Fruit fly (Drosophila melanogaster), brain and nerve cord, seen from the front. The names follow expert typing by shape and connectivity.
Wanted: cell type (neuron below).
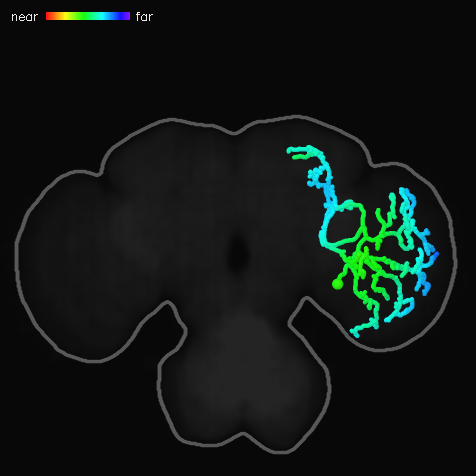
MeVP63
